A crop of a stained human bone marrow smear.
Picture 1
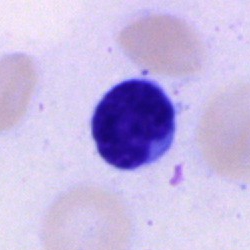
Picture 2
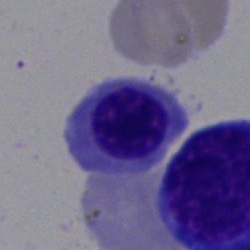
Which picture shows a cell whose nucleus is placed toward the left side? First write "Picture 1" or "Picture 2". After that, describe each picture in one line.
Picture 1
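In picture 1: A thin crescent of pale blue cytoplasm shows at the lower right edge.
In picture 2: The nucleus sits off-centre toward the right, leaving a wider band of cytoplasm on the left.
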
